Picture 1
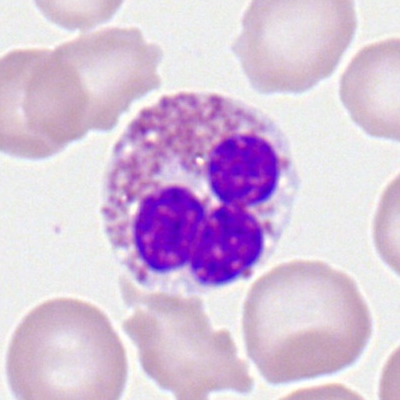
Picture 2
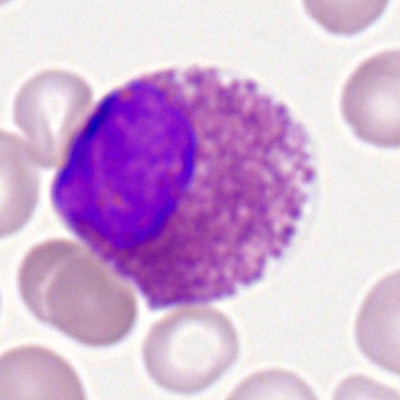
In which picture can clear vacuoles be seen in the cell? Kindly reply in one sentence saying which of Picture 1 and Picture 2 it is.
One or more clear vacuoles are found in the cytoplasm of the cell in picture 1.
